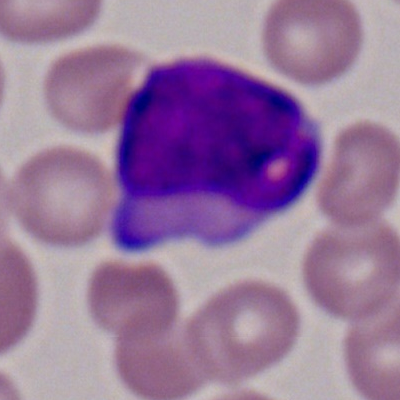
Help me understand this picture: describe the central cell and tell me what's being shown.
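Angular and irregular, the outline is not round. The nucleus occupies the upper part and most of the cell. At its lower-left margin the cytoplasm is a deeper blue. One small pale pink spot lies near the right edge of the nucleus. This is a myeloblast.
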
